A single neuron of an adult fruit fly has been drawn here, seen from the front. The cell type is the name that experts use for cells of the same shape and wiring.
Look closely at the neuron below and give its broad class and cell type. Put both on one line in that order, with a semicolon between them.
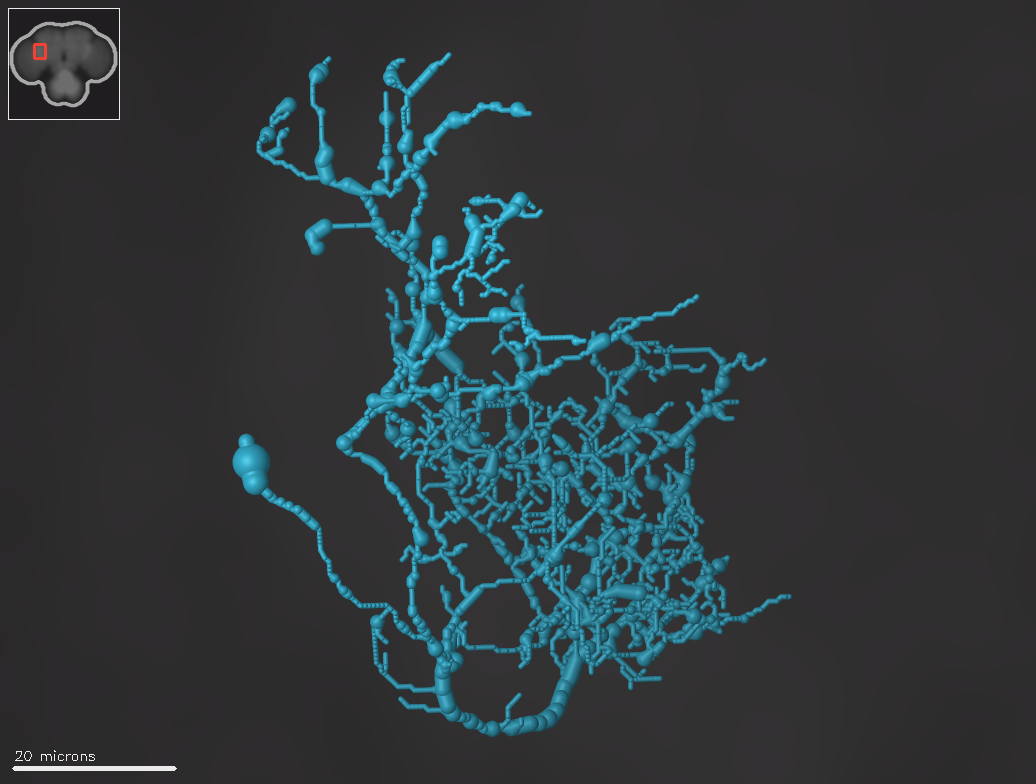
central-brain intrinsic neuron; PVLP085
